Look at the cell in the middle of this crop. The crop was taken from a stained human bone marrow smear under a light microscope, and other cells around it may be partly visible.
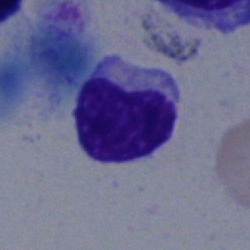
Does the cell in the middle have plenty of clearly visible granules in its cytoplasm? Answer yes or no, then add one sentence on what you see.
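No. No granules are visible in the cytoplasm.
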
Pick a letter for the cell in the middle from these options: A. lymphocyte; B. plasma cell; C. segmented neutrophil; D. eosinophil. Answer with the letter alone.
A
